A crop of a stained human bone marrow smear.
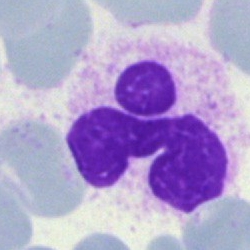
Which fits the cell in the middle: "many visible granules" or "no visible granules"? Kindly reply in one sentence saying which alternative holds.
Visible granules are present in great number in its cytoplasm.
